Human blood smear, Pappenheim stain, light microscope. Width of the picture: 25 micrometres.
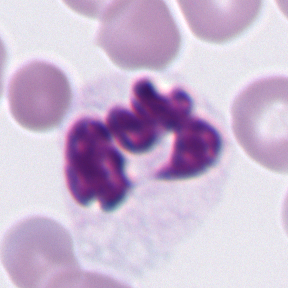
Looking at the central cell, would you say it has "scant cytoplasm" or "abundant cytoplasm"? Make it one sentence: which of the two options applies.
Abundant cytoplasm fills the cell around its nucleus.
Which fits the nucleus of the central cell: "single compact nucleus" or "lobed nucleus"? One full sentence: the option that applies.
The nucleus of this cell is divided into two or more lobes.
